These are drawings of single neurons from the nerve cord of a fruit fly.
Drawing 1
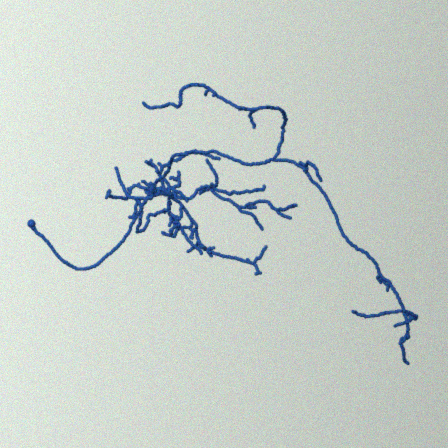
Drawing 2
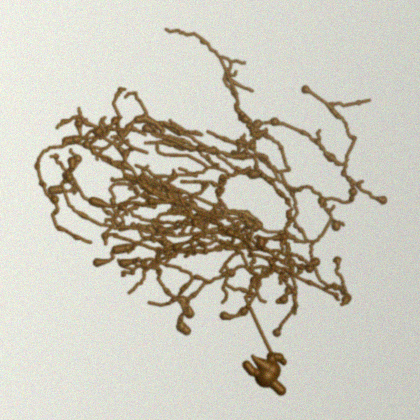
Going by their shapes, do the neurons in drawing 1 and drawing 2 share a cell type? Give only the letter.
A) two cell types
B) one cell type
A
